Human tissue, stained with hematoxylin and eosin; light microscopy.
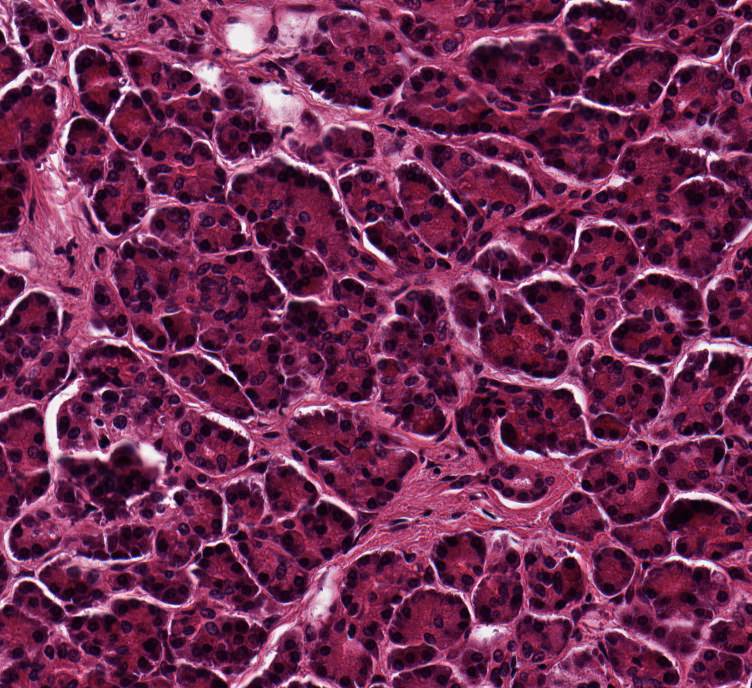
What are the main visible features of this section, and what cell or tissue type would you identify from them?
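Closely packed rounded cell clusters, the acini, fill the whole field, separated only by thin strands of connective tissue. Their cells have deeply stained, dark purple-red, finely granular cytoplasm and one round dark nucleus each, fairly uniform in size. This is pancreas.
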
